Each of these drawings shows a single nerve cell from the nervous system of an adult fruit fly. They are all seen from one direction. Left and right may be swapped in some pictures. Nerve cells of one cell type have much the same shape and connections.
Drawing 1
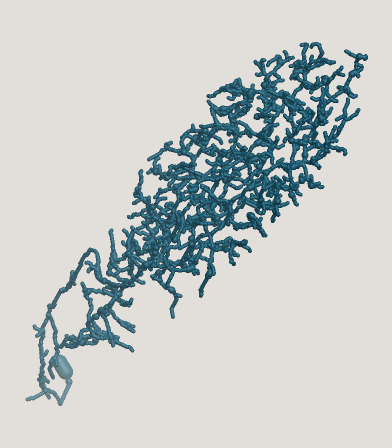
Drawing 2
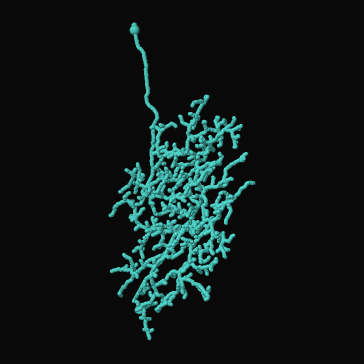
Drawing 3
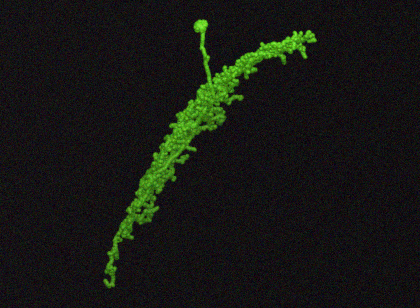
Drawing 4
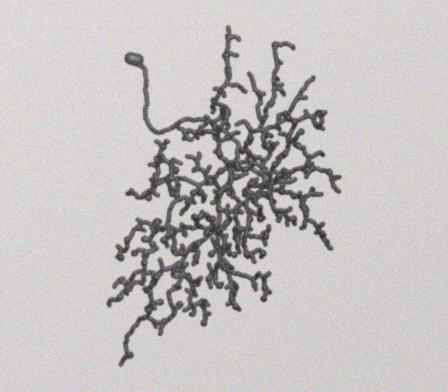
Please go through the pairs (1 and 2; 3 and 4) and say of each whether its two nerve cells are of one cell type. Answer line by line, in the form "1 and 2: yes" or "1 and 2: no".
1 and 2: no
3 and 4: yes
